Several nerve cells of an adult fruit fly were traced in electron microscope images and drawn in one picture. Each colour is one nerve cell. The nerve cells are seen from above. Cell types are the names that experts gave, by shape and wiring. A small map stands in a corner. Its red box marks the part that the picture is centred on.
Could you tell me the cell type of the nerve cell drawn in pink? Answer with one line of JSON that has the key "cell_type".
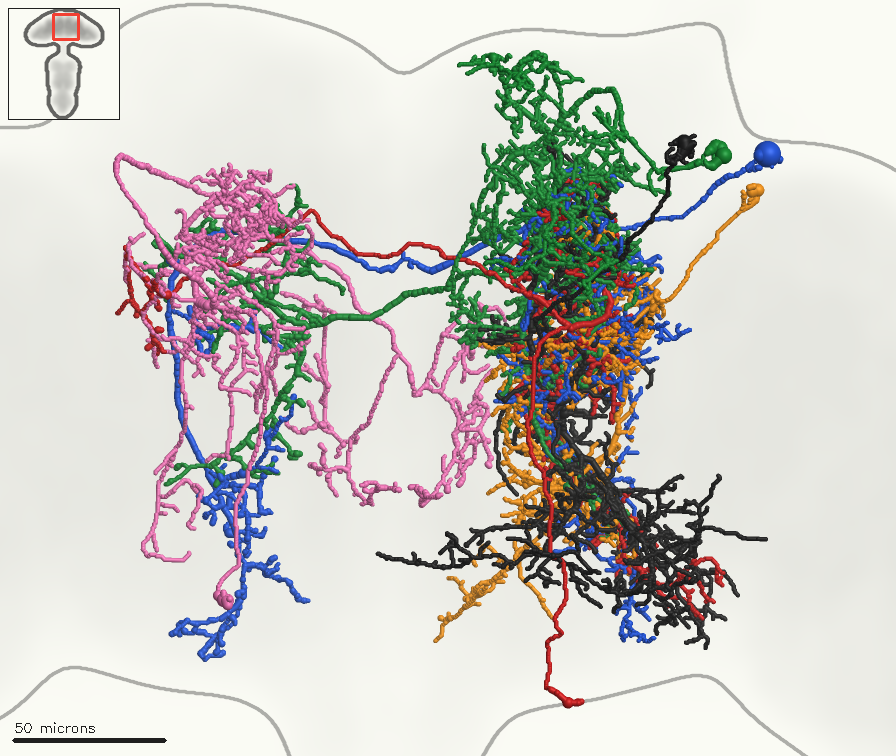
{"cell_type": "LAL193"}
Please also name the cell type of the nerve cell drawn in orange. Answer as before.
{"cell_type": "LAL046"}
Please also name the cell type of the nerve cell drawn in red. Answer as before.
{"cell_type": "LAL194"}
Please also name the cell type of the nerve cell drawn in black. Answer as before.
{"cell_type": "PS011"}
